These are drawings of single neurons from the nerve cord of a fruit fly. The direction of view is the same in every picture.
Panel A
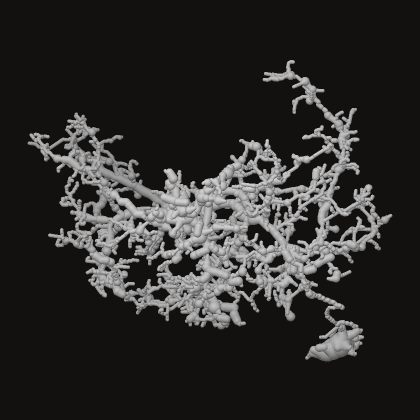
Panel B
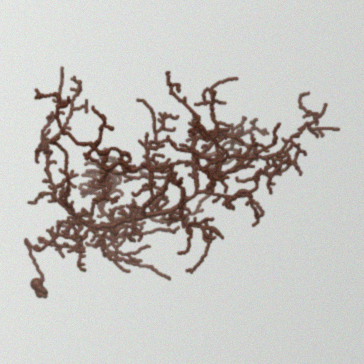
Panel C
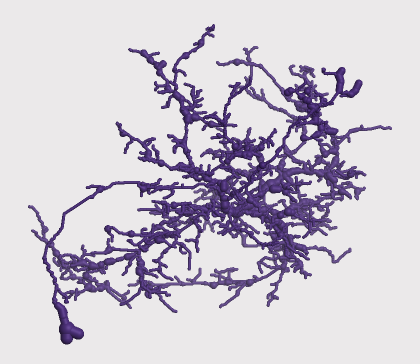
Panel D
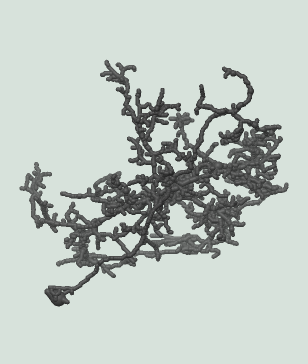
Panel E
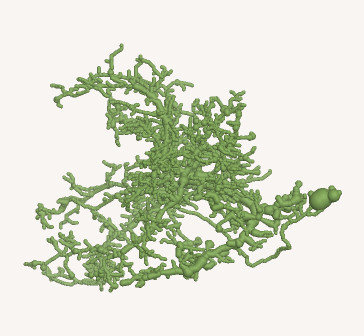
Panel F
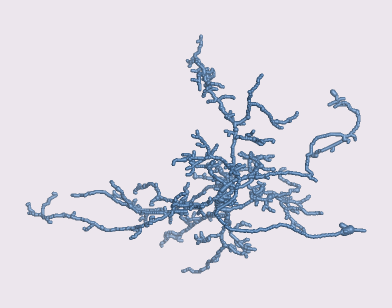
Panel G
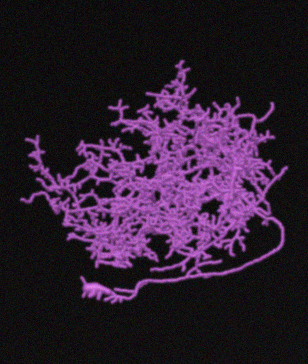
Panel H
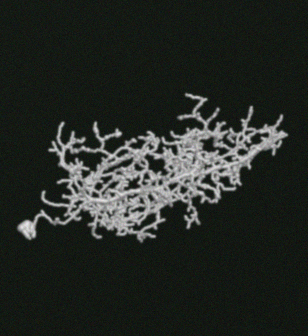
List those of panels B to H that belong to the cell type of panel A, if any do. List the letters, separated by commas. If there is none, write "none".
E, G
